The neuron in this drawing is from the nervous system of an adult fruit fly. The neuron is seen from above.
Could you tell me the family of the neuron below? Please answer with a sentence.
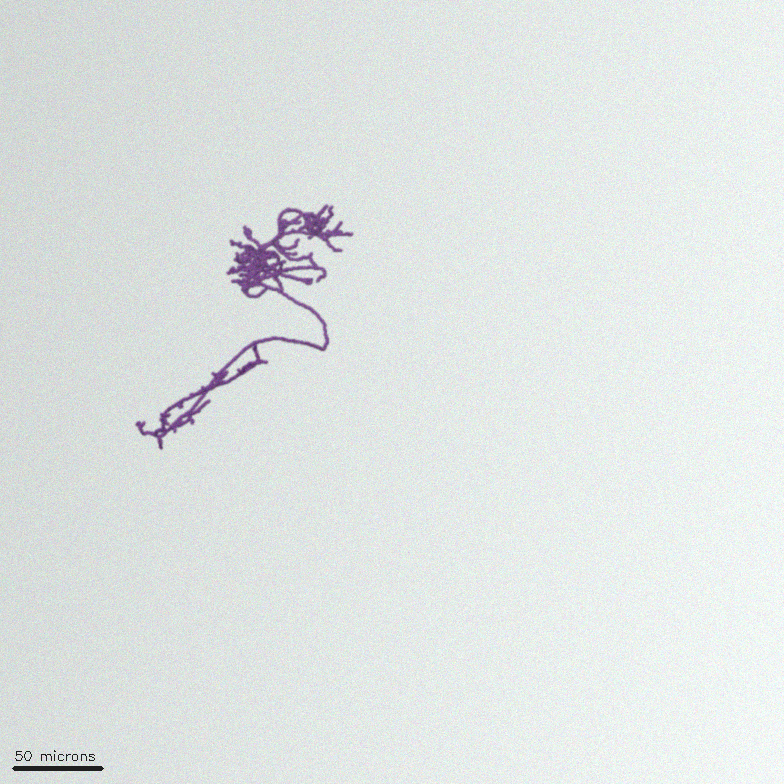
The family is hemilineage ALv1.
